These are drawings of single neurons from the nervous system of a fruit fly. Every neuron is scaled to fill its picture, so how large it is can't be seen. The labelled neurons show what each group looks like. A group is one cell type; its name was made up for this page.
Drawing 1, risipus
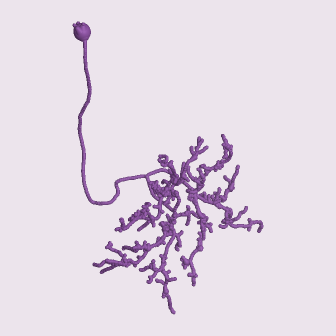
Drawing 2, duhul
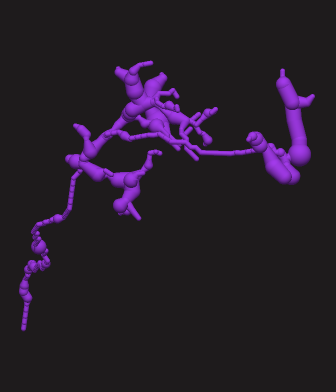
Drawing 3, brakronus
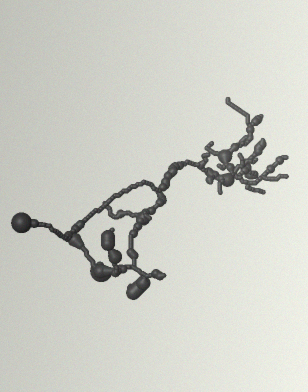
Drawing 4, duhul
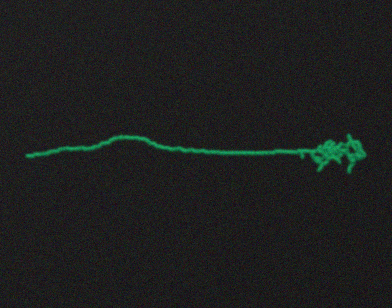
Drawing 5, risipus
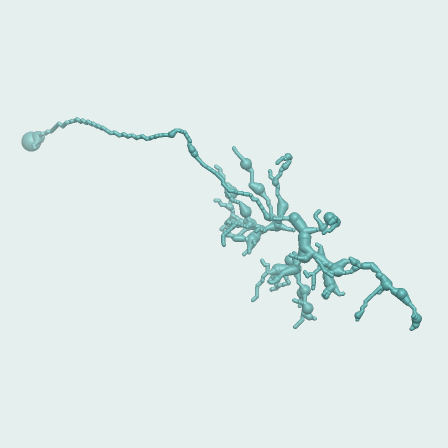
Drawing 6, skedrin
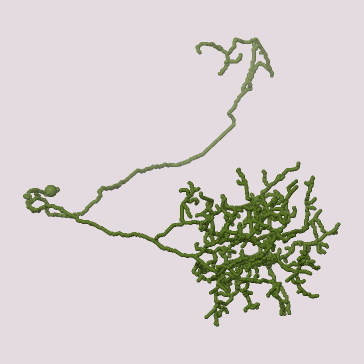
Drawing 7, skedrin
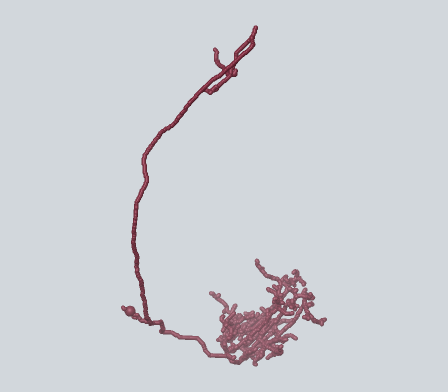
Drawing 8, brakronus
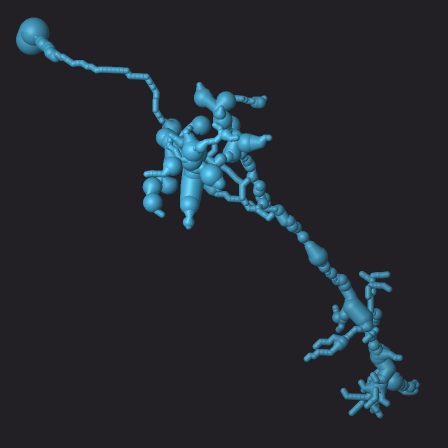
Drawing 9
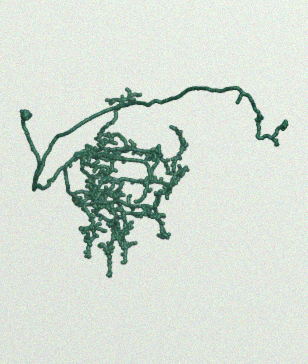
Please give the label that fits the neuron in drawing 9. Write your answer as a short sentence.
It belongs to skedrin.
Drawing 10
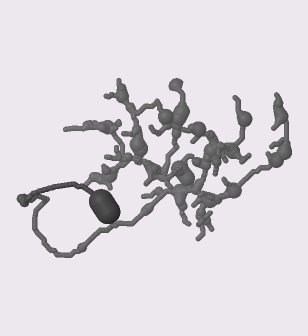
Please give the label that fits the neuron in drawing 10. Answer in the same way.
It belongs to risipus.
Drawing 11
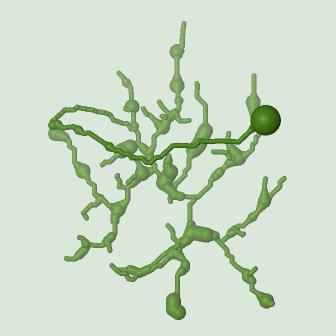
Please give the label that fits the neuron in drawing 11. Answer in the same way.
It belongs to risipus.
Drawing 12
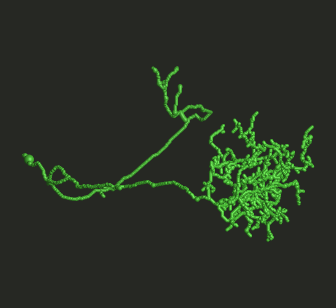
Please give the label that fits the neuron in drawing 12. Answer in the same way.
It belongs to skedrin.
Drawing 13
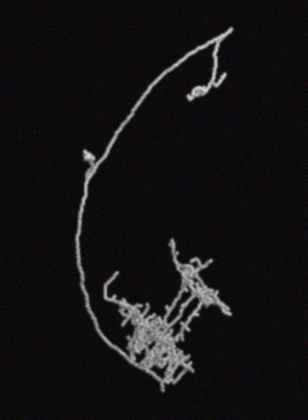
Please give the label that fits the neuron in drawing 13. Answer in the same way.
It belongs to skedrin.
